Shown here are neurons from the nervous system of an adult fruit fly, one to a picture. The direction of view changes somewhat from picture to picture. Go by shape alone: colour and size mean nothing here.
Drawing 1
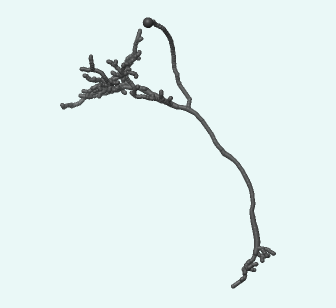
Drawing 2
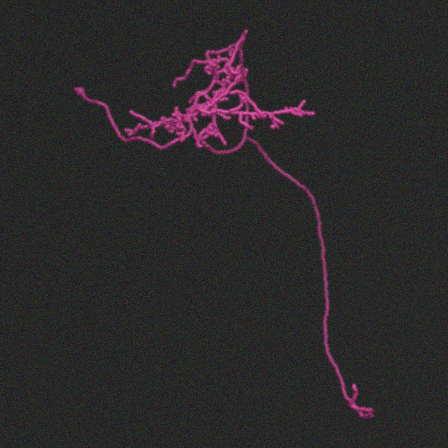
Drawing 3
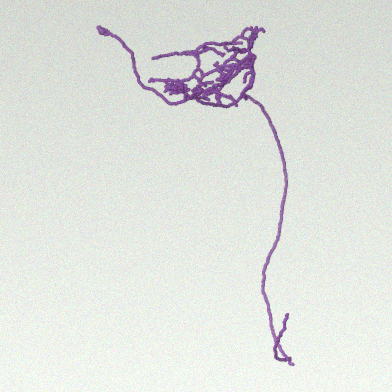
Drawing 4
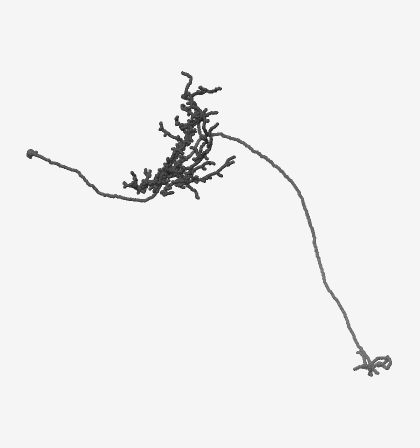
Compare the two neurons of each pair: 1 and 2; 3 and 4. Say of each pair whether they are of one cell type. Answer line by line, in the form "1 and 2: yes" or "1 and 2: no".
1 and 2: no
3 and 4: no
